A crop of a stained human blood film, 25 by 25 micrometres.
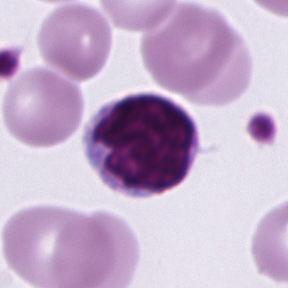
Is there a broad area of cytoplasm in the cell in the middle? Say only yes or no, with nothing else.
No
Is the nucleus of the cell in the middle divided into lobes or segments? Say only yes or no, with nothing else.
No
